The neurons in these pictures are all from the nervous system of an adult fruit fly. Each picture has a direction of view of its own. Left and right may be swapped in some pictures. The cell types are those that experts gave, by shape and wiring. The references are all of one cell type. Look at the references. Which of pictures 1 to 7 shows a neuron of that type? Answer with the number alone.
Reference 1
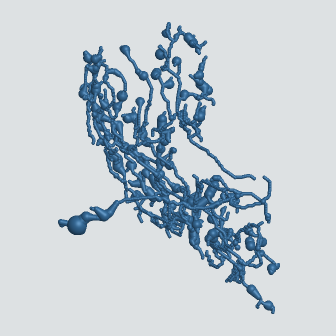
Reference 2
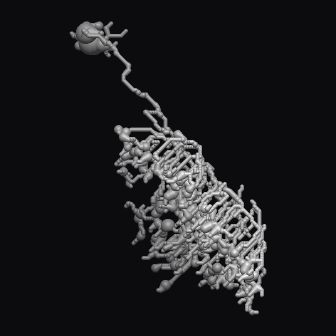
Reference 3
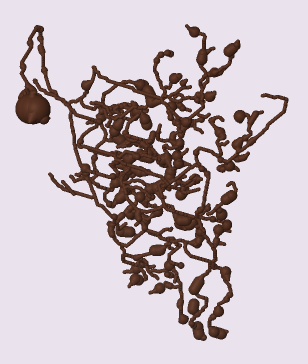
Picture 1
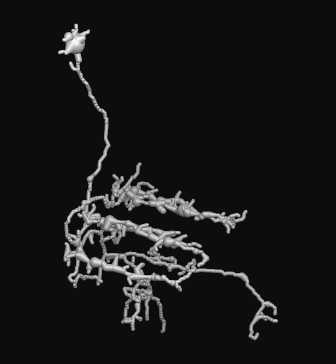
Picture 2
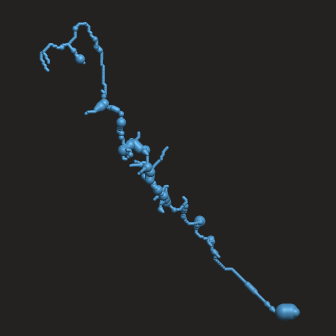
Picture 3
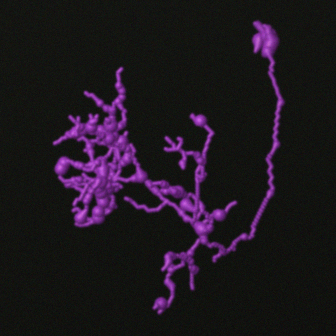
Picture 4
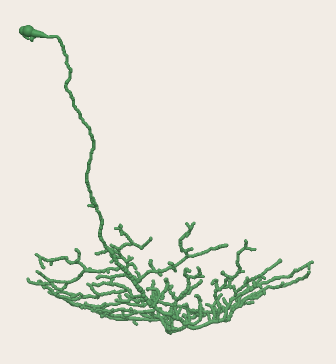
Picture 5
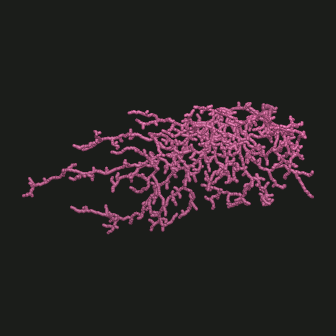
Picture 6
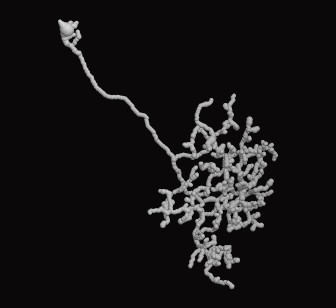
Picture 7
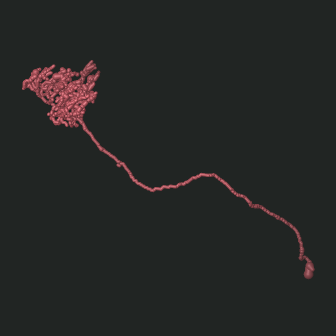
6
